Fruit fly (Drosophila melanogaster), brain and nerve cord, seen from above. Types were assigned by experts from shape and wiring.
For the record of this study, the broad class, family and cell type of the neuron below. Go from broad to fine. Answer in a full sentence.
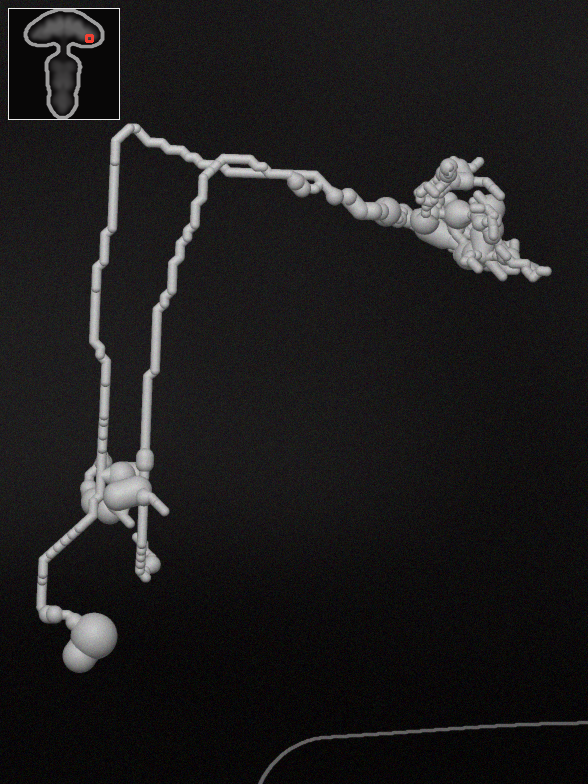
An optic-lobe intrinsic neuron of the T family, type T4d.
